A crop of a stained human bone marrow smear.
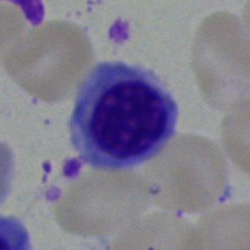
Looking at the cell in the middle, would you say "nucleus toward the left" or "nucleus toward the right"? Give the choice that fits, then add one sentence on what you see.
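Nucleus toward the right. The nucleus sits off-centre toward the right, leaving the widest band of cytoplasm on the left.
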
